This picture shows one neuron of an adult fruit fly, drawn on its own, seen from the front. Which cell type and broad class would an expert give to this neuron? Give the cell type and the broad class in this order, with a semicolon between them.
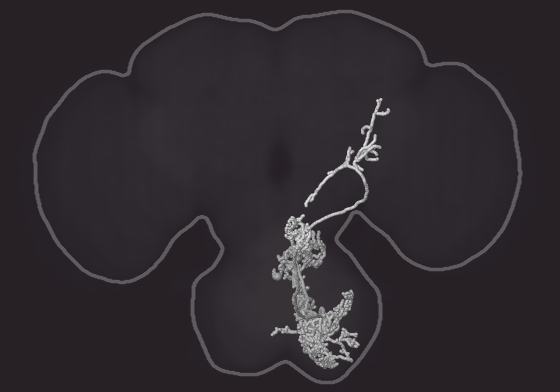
ANXXX027; ascending neuron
